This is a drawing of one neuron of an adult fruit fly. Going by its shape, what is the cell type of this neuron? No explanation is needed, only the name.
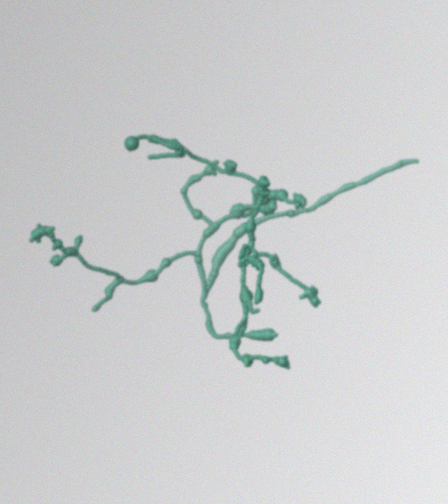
SNxx08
